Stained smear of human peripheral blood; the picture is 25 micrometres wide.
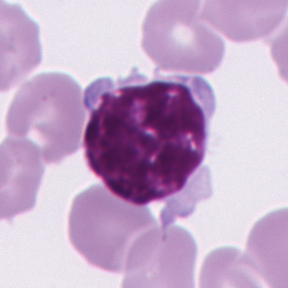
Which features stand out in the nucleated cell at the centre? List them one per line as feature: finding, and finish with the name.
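Chromatin: dense, dark purple, broken by thin pale cracks
Nucleolus: none seen
Cytoplasm: no visible granules
Upper edge: ragged, with small pale projections
Name: typical lymphocyte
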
